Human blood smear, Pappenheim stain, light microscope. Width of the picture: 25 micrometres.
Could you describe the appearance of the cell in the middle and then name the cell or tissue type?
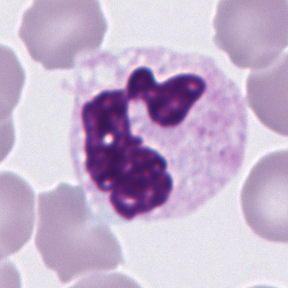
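The chromatin stains dark purple and is coarsely clumped. The cytoplasm is plentiful and pale pinkish-lilac, with fine, small lilac granules scattered throughout it. No large orange-red granules are present in the cytoplasm. This cell is a segmented neutrophil.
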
